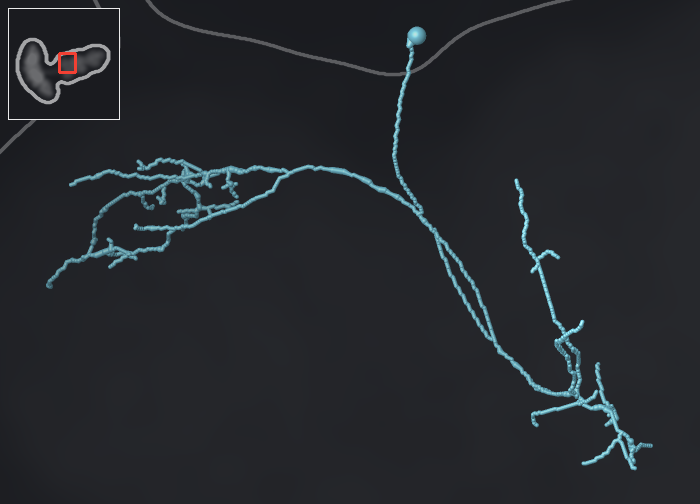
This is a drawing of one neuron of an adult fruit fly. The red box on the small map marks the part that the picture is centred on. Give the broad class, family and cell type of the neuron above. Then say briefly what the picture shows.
Its broad class is nerve-cord intrinsic neuron. The family is hemilineage 11A. The cell type is GFC4. It lies in the nerve cord. Its cell body lies at the top of the picture.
